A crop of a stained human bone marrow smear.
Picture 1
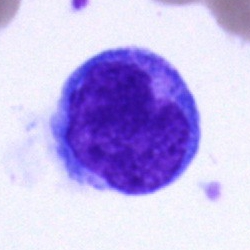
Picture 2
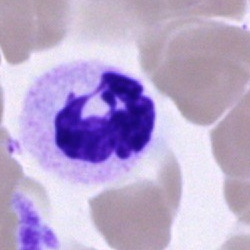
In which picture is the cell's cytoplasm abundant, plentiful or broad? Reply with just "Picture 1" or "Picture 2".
Picture 2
